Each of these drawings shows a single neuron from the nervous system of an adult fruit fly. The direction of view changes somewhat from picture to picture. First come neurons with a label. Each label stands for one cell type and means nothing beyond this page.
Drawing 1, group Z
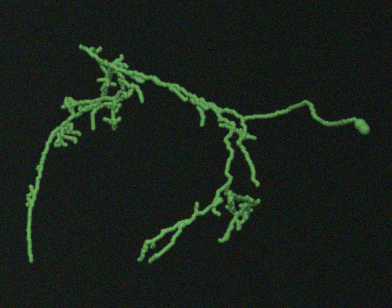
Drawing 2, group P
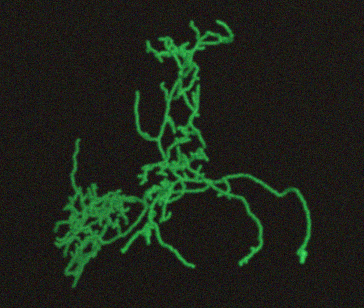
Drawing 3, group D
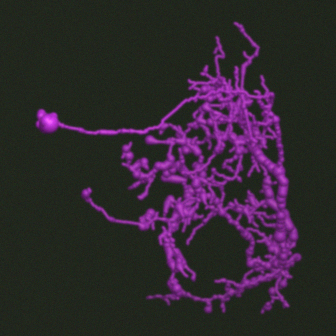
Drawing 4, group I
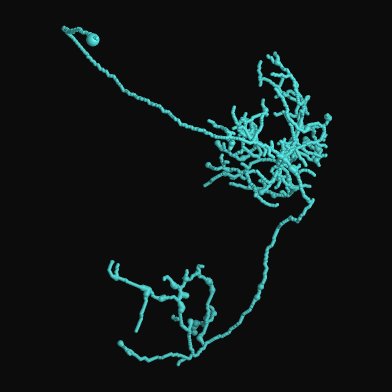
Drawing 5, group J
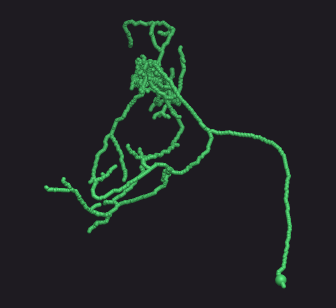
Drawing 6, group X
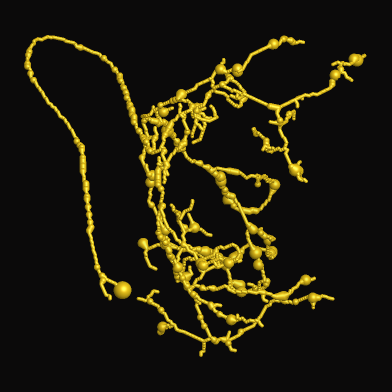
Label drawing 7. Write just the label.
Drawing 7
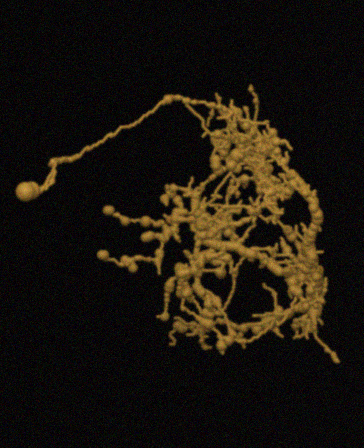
group D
